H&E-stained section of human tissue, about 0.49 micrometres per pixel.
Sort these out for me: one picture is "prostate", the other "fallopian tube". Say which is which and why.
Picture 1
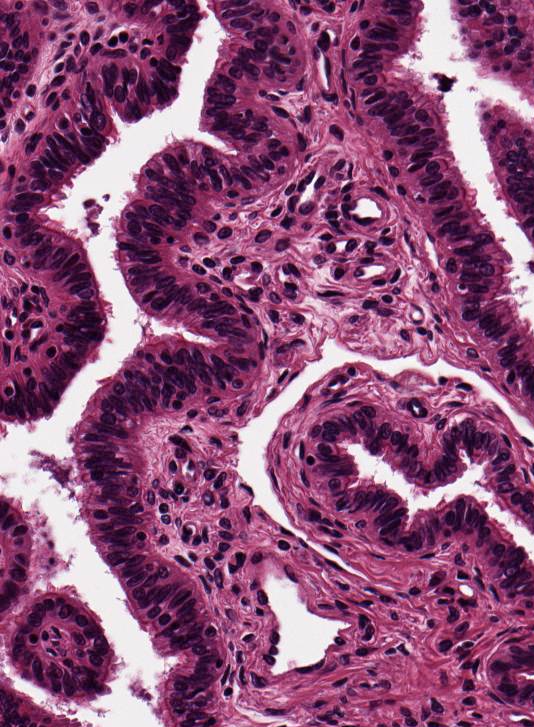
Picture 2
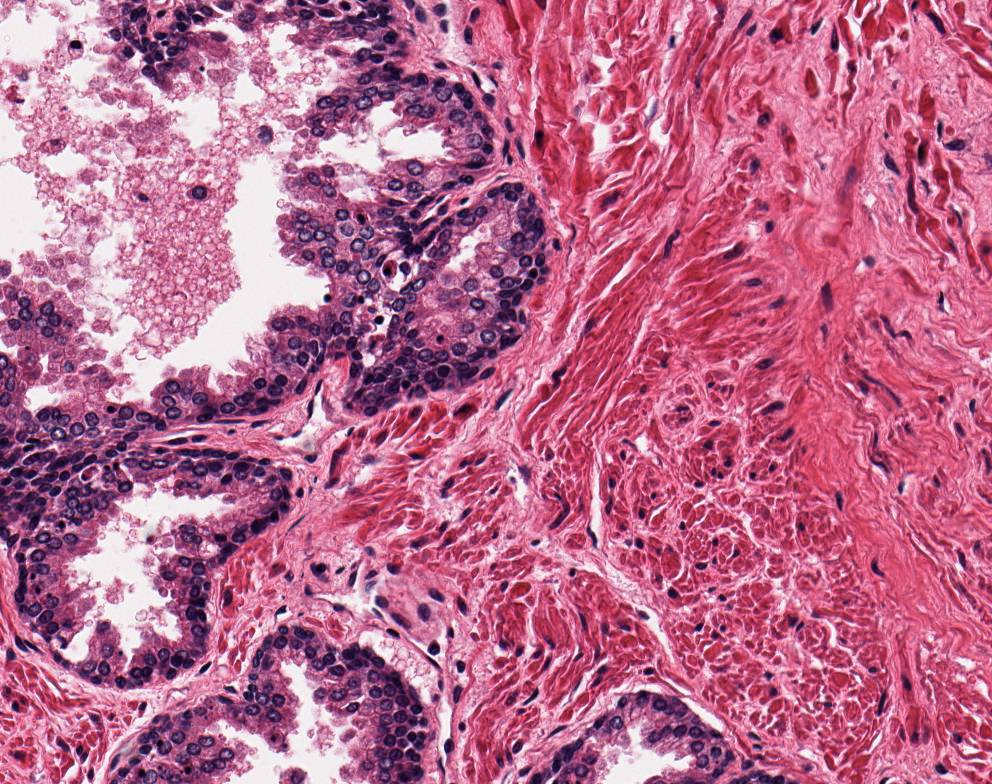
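So, the fallopian tube is picture 1 and the prostate is picture 2. In picture 1 I see branching folds of mucosa with narrow white clefts of lumen between them. Those folds are covered by tall columnar epithelium, and the nuclei are crowded at staggered levels, so it looks pseudostratified. Their cores are loose pink connective tissue with scattered oval and spindle-shaped nuclei, and near the left edge there's a little pale debris in the lumen. Turning to picture 2, the gland lining forms folds and tufts projecting into the lumina, and the large lumen at the upper left holds pale pink granular material. Around the glands, the stroma is bundles of smooth muscle cells with bright pink cytoplasm and elongated nuclei, cut across in the lower right centre so the cells look rounded, and cut lengthwise elsewhere.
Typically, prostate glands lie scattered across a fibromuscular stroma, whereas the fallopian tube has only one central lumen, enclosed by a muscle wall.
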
